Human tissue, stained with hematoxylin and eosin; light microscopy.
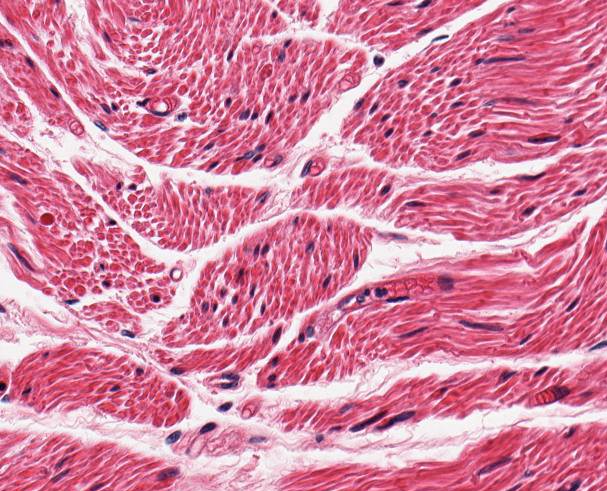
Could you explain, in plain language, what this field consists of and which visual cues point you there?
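Smooth muscle is the tissue here, its bundles running in several different directions.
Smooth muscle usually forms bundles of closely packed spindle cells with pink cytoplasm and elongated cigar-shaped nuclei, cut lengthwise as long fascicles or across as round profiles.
Matching this, the lengthwise-cut bundles show elongated, cigar-shaped, dark blue nuclei in a strong, uniform pink cytoplasm. No cross-striations are visible in the fibres.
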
